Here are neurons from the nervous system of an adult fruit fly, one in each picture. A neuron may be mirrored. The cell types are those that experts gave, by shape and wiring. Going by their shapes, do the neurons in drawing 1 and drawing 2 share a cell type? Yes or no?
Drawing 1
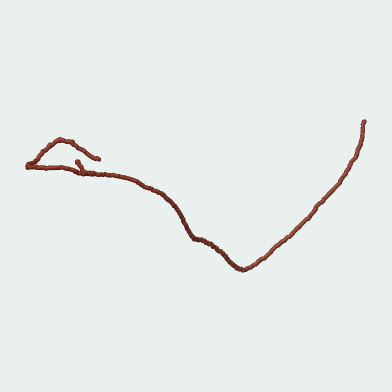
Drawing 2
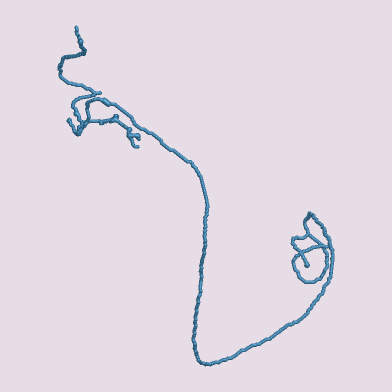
yes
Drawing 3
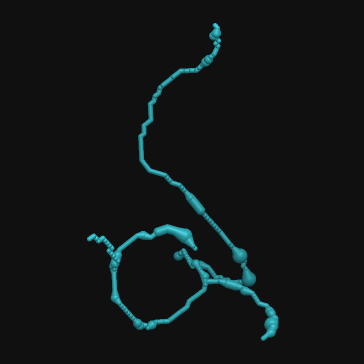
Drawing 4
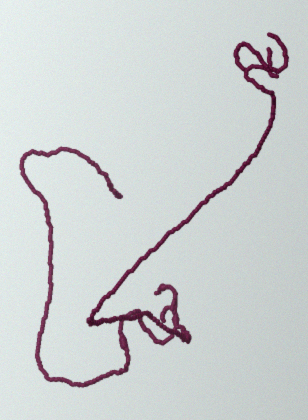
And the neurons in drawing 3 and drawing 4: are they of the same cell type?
no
